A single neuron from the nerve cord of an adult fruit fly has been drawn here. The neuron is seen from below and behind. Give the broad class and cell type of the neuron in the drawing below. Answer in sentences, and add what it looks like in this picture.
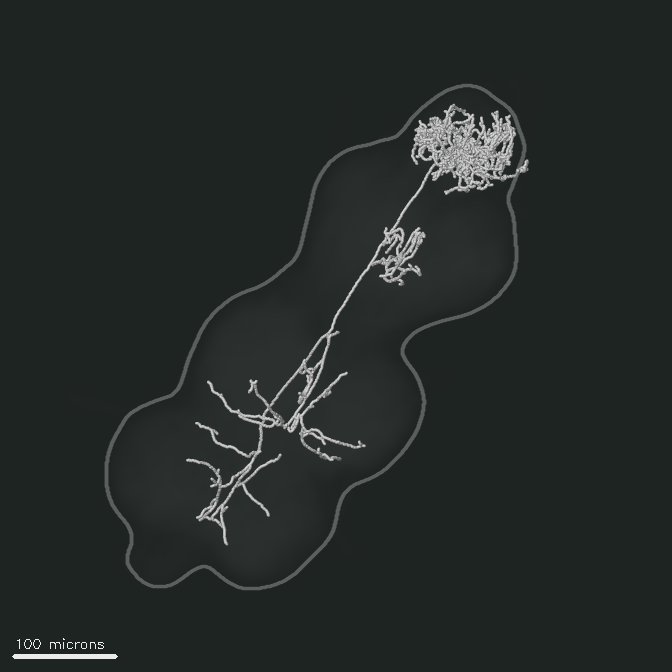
This is a nerve-cord intrinsic neuron. It is of cell type INXXX084. By the scale bar it is about 450 microns tall in this view. Dozens of branch ends can be seen.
